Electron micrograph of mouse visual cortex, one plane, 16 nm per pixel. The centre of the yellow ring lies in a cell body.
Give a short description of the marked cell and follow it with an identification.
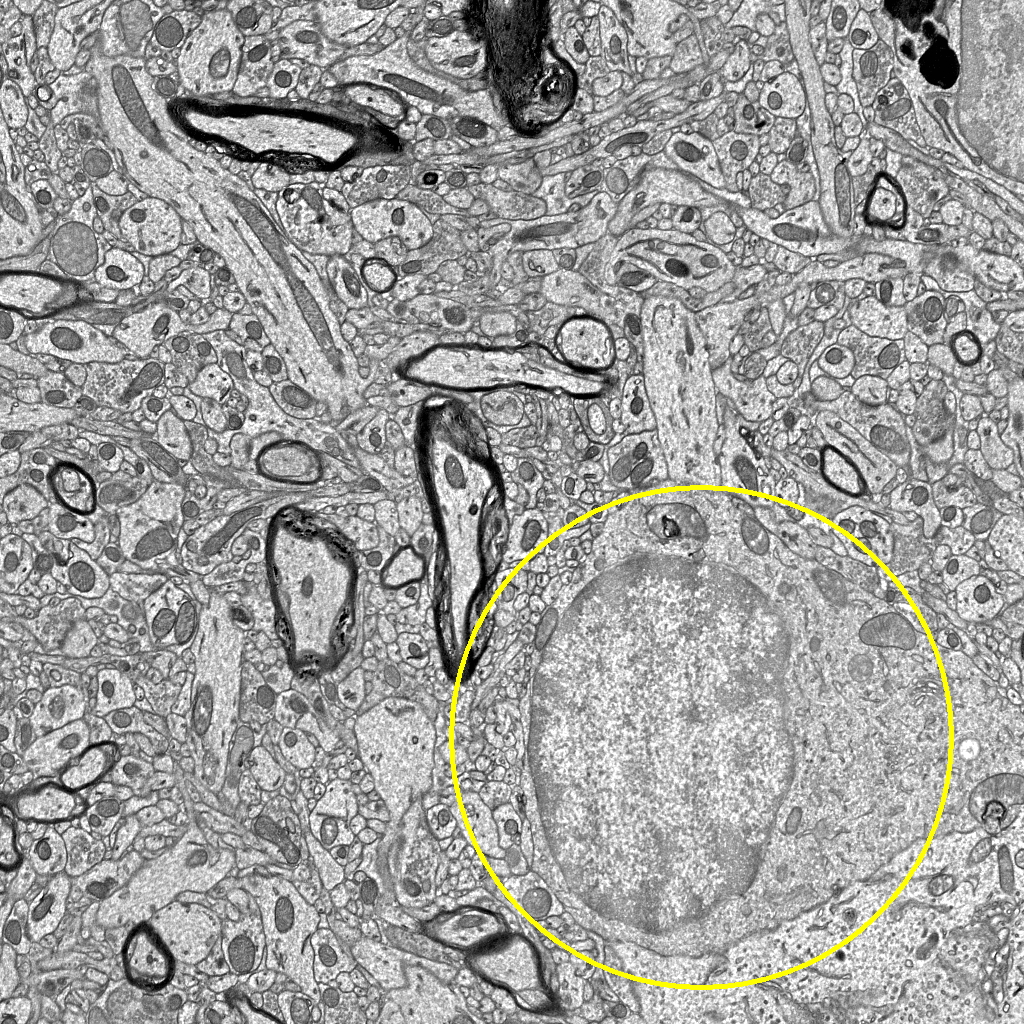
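Nucleus first: a large upright oval, seen whole, its outline smooth and free of deep folds. Next, the cytoplasm, with mitochondria scattered through it, among them a large oval one at the upper right. Then the surroundings: on the left, neuropil crowded with small profiles borders the body. Last, the name: oligodendrocyte.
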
